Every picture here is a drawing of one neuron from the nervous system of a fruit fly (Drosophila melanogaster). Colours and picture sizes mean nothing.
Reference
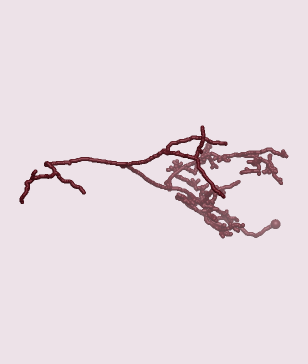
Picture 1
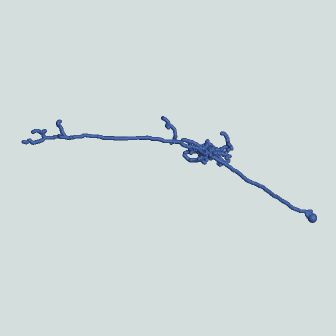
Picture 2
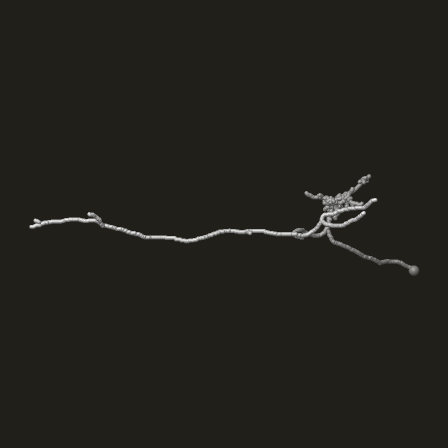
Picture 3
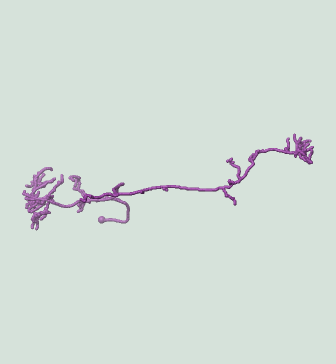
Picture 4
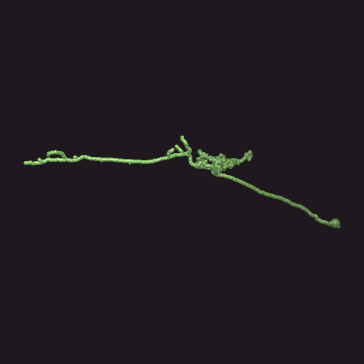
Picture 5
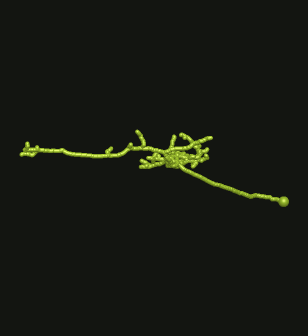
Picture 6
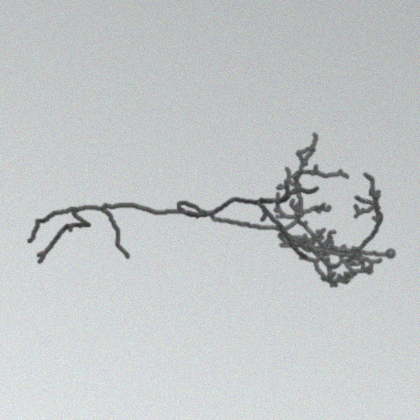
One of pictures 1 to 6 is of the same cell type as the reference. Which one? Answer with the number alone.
6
